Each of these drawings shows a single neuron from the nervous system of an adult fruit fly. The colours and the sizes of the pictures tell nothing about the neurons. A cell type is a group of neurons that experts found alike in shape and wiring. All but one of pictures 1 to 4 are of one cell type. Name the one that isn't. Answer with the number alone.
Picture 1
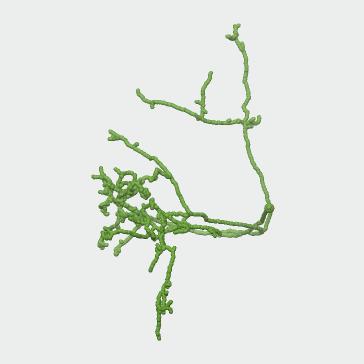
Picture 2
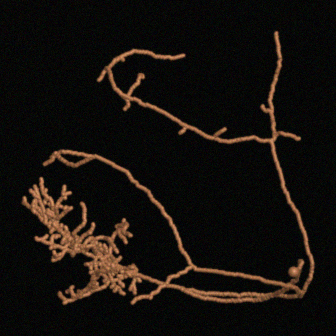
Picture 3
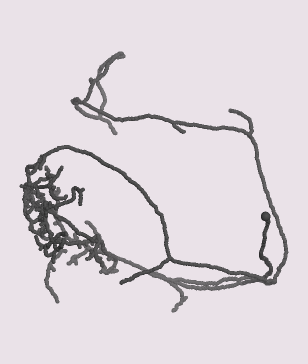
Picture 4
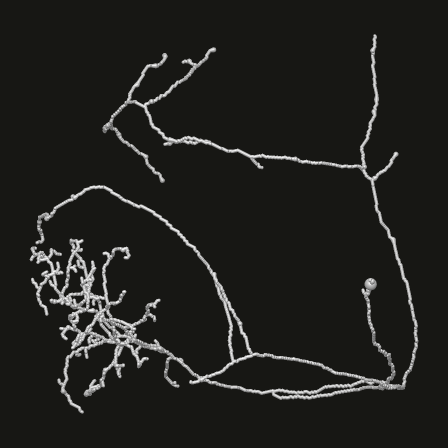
1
